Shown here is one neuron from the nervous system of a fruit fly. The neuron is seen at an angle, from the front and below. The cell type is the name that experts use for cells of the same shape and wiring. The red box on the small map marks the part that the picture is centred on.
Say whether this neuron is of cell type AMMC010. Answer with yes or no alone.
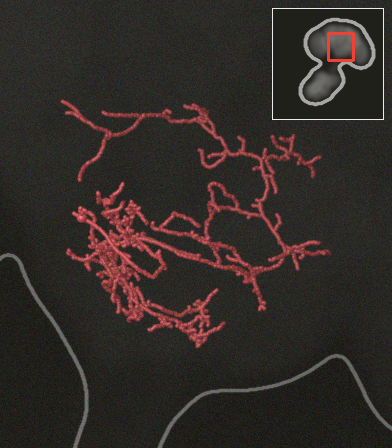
yes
